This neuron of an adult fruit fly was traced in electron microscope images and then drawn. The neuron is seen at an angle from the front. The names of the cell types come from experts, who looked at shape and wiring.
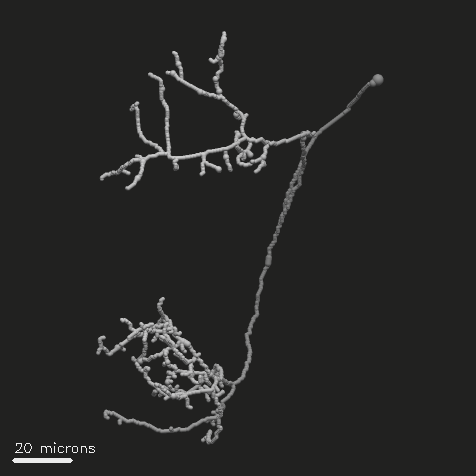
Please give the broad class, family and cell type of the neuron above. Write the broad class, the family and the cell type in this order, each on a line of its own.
central-brain intrinsic neuron
hemilineage VPNp&v1_posterior
AVLP485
